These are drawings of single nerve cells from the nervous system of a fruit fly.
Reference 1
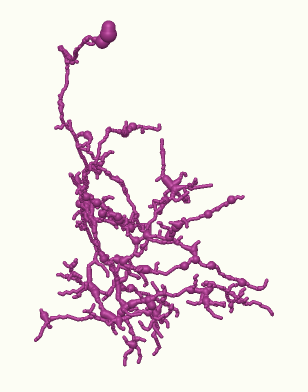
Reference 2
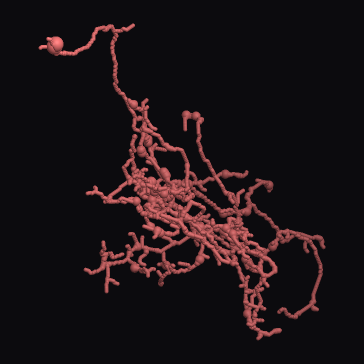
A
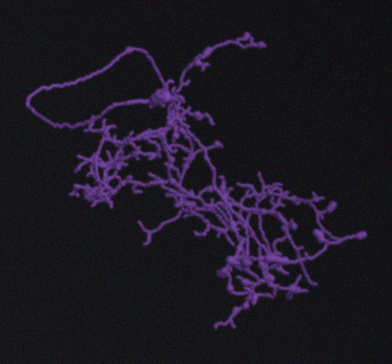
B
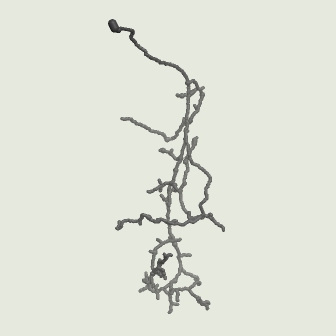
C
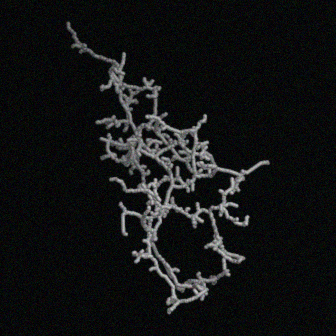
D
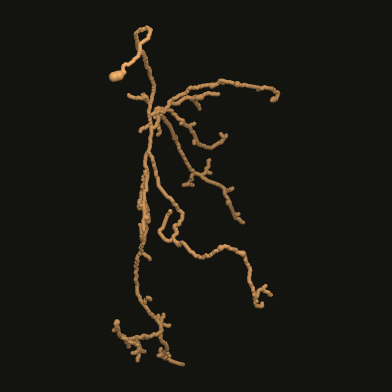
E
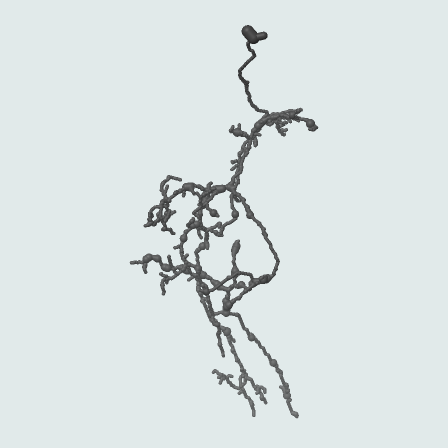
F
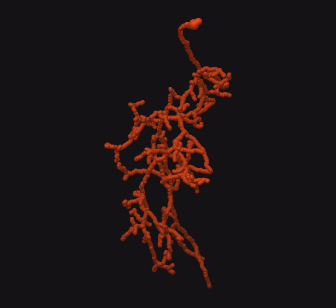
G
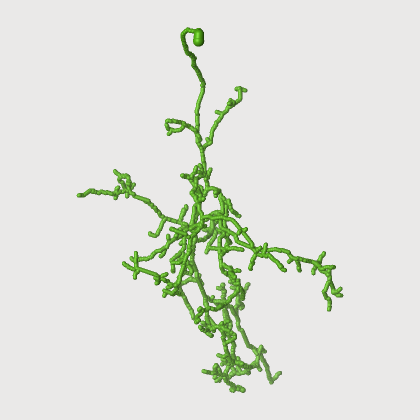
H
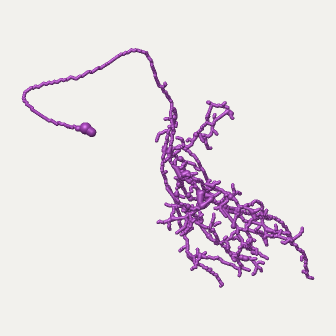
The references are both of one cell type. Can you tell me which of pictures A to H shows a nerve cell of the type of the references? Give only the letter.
H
